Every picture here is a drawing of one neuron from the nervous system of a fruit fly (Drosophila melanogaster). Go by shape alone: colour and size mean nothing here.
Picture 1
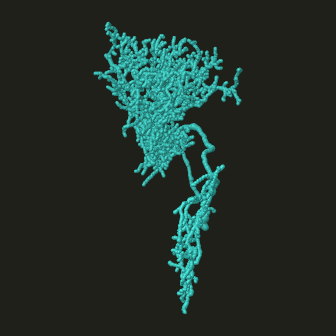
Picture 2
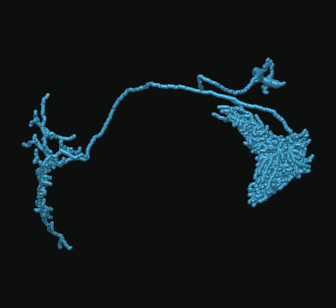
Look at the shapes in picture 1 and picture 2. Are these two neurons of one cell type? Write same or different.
different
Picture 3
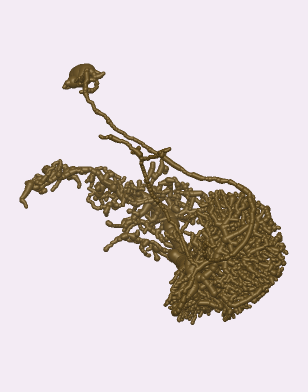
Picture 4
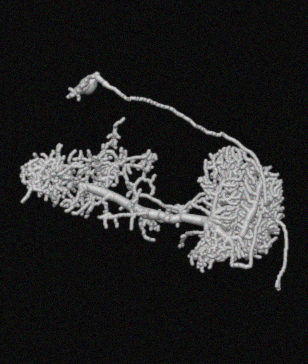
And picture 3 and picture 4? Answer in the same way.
same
